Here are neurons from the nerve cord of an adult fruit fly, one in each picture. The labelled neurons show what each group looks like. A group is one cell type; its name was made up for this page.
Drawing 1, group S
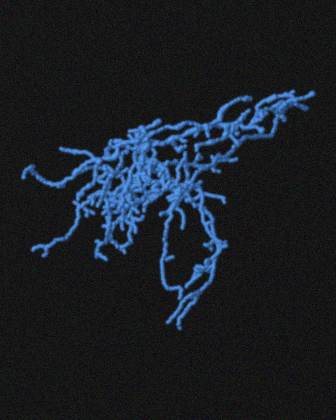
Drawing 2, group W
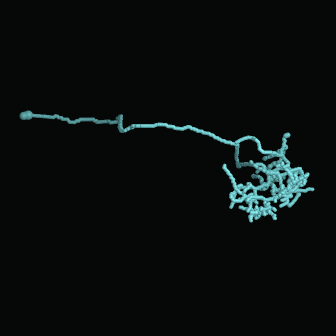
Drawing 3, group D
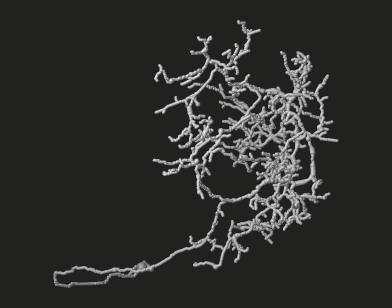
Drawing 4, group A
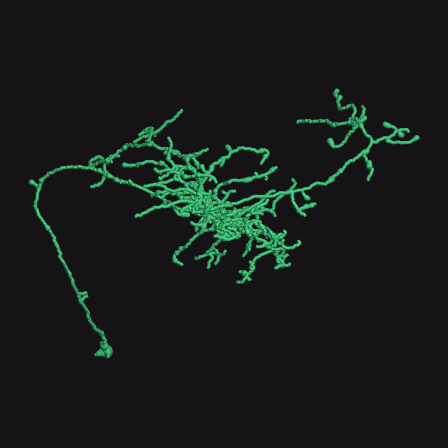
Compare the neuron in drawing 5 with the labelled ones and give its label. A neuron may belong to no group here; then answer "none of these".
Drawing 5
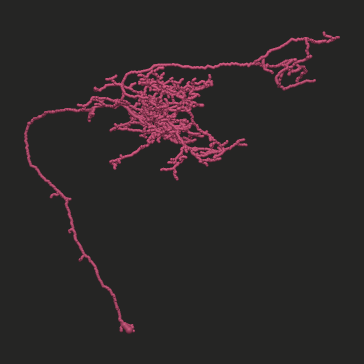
group A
